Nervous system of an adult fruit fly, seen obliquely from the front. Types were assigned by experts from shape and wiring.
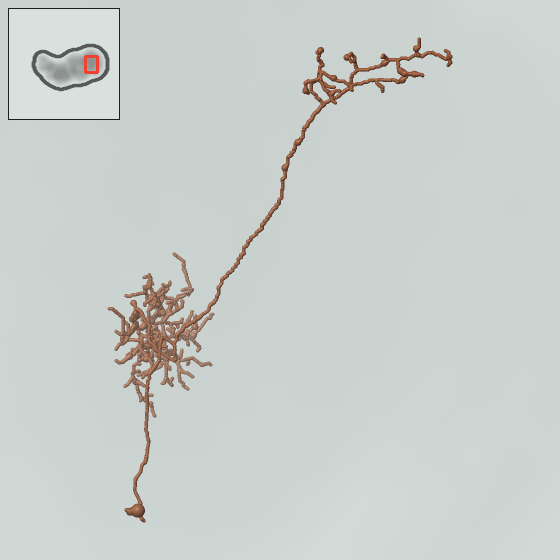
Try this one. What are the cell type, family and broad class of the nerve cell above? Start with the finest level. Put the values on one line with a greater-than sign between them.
LC15 > LC > visual projection neuron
